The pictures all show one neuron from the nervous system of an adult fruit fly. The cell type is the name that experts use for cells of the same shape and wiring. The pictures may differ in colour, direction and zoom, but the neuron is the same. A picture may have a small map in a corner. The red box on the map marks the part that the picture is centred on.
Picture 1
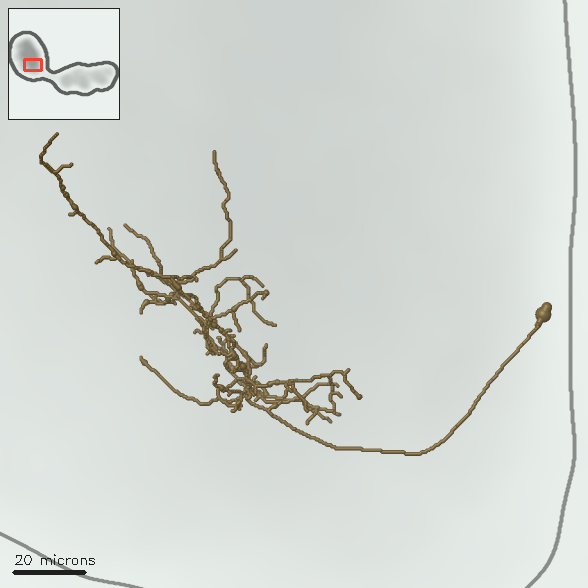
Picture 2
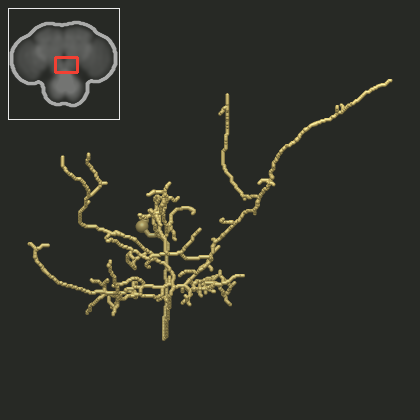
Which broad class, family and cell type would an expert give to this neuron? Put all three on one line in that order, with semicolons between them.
central-brain intrinsic neuron; hemilineage LB0; GNG603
